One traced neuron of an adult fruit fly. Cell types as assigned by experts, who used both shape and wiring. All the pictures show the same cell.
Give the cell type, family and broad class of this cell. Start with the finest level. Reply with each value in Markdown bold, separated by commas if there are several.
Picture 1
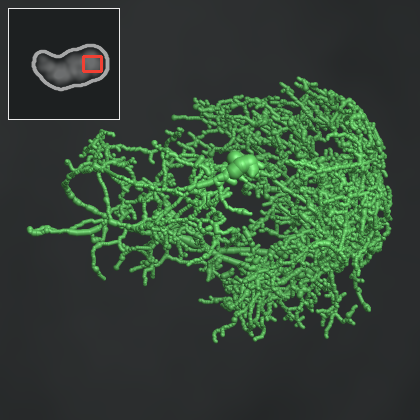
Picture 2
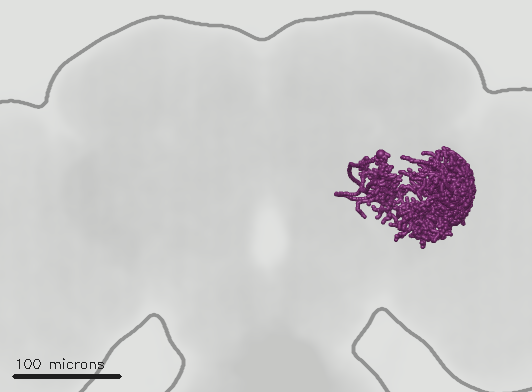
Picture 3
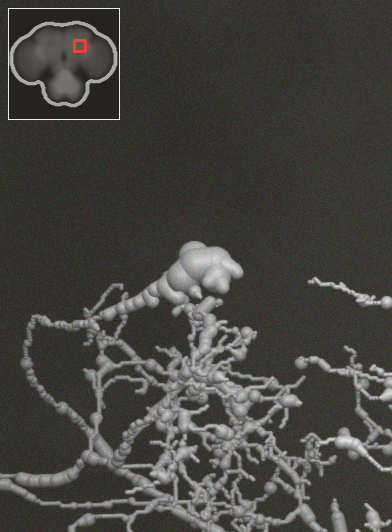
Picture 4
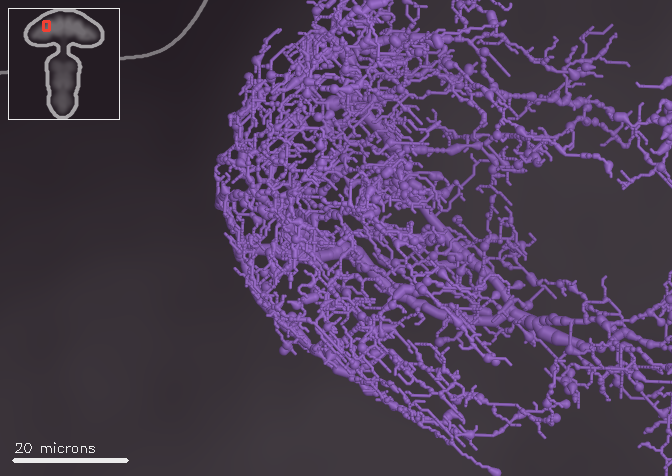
**PVLP017**, **hemilineage VLPa2**, **central-brain intrinsic neuron**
